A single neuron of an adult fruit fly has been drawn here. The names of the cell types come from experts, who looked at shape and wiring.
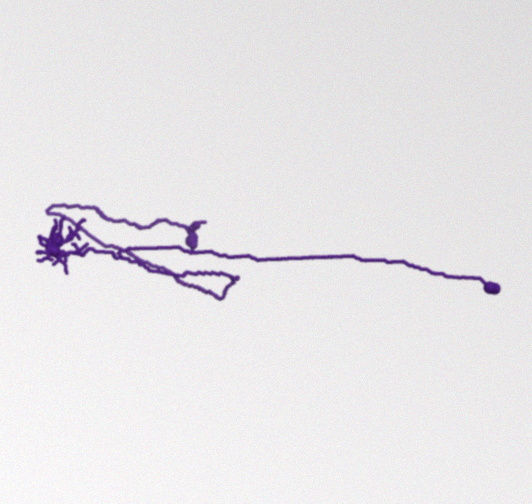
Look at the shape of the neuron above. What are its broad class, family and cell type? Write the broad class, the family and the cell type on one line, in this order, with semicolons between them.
optic-lobe intrinsic neuron; T; T3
